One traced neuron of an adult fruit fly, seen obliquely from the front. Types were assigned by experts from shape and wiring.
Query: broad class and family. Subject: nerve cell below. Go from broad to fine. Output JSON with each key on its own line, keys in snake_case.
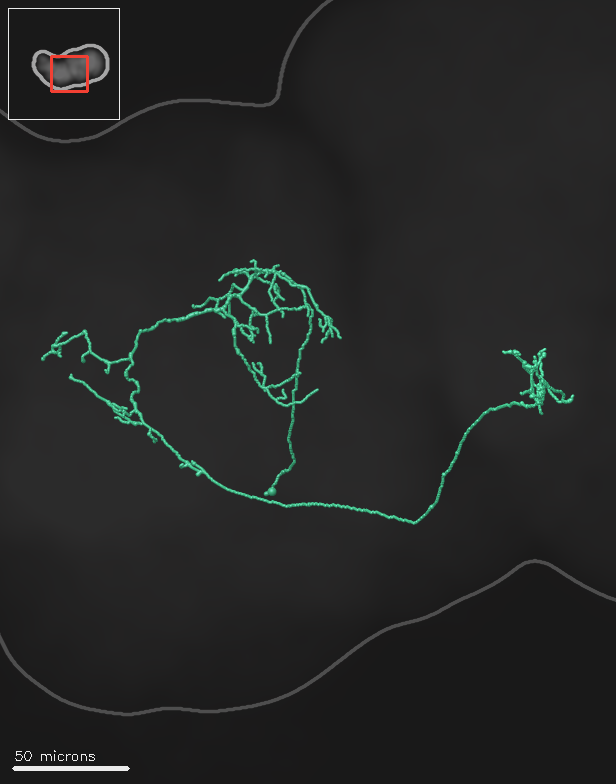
{
 "broad_class": "ascending neuron",
 "family": "hemilineage 06A"
}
